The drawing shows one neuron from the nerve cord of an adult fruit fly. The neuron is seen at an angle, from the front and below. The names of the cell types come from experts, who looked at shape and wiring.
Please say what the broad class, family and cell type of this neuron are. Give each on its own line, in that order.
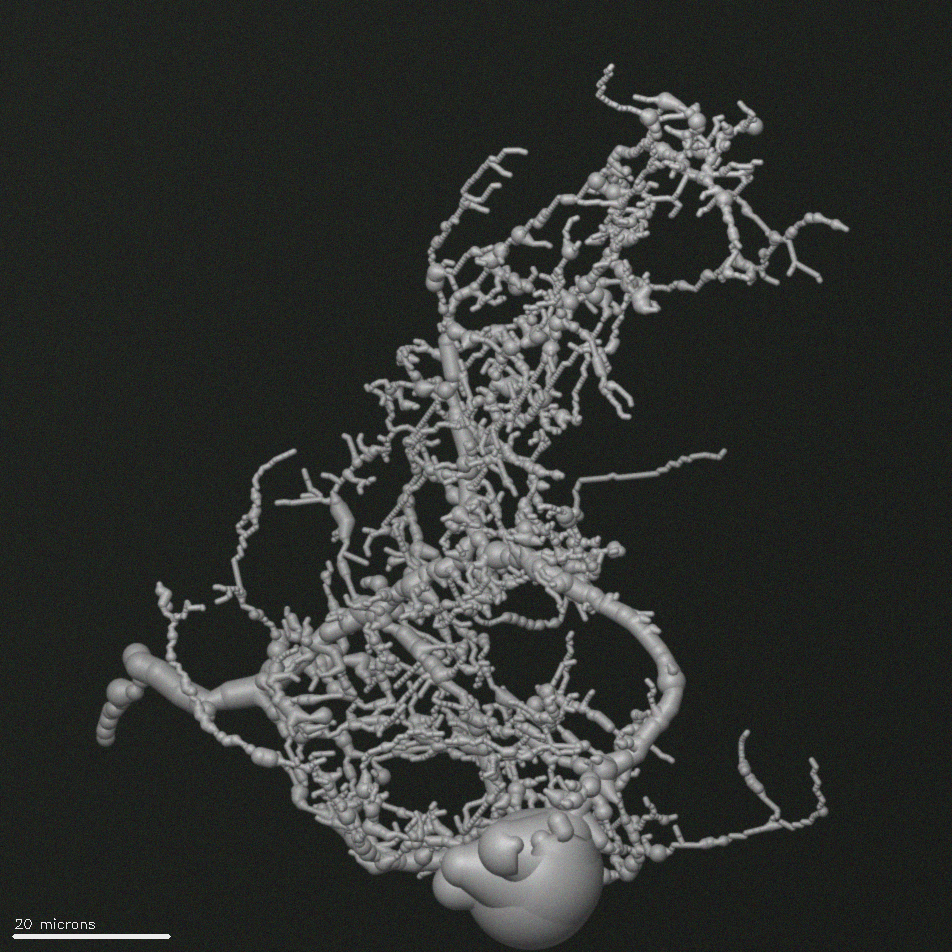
motor neuron of the nerve cord
MNad
MNad23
